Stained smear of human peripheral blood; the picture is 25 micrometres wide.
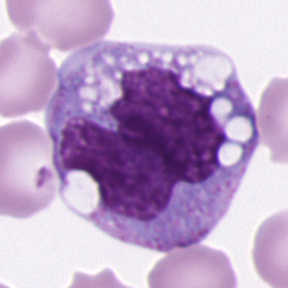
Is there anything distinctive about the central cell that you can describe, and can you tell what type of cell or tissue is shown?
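What strikes me first is the edge: irregular, with several straight, angular stretches. The nucleus is large, irregular and indented, lying across the centre. Around it the cytoplasm is pale greyish-blue, holding many clear, round vacuoles of varied sizes. So, a monocyte.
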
